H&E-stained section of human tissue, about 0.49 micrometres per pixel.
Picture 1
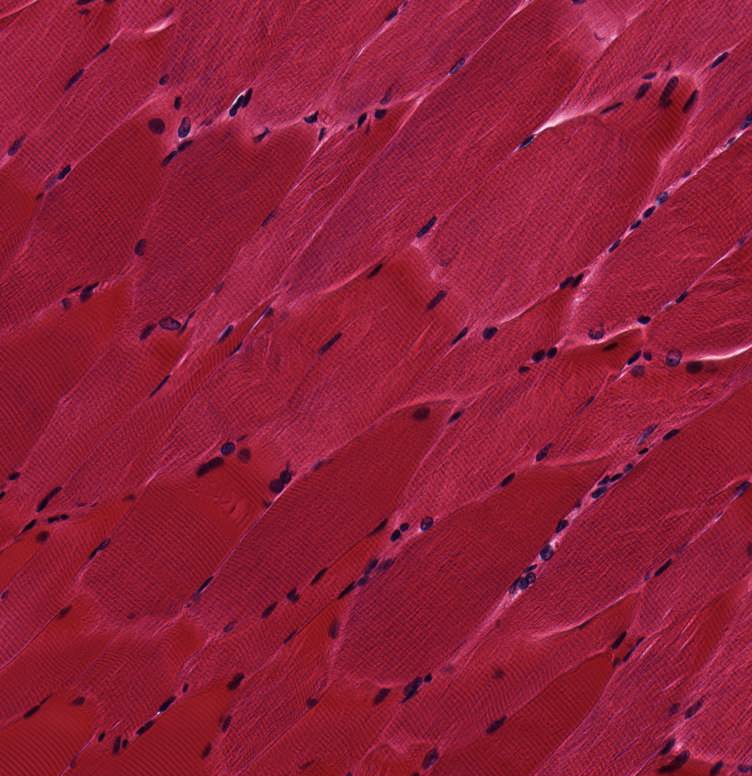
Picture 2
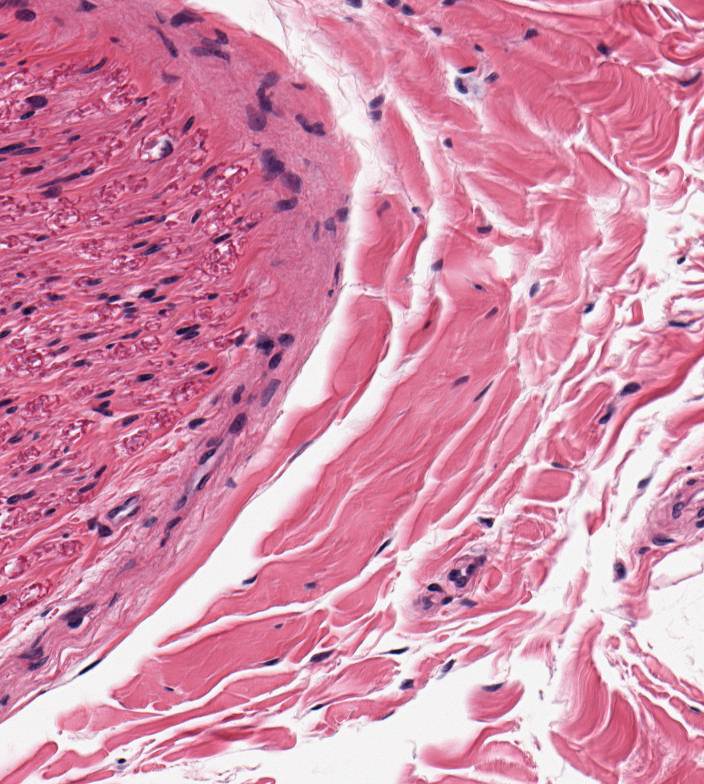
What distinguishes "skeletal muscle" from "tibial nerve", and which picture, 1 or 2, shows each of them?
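Look first at picture 1: that is skeletal muscle, and picture 2 is the tibial nerve. In the skeletal muscle, follow a fibre along its length and you will see fine transverse cross-striations. Its nuclei are dark purple and elongated, lying parallel to the fibres at their edges rather than in their centres, and the cytoplasm is deeply and evenly eosinophilic red. The tibial nerve looks quite different: at left is a compact structure with many elongated, dark-staining nuclei, and between them sit clusters of small round profiles with pale, bubbly centres. To the right, thick eosinophilic collagen bundles run in wavy arcs parallel to the edge of that compact structure, holding only sparse, small, thin dark nuclei.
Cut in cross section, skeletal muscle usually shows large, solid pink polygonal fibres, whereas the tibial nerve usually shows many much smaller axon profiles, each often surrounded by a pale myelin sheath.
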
